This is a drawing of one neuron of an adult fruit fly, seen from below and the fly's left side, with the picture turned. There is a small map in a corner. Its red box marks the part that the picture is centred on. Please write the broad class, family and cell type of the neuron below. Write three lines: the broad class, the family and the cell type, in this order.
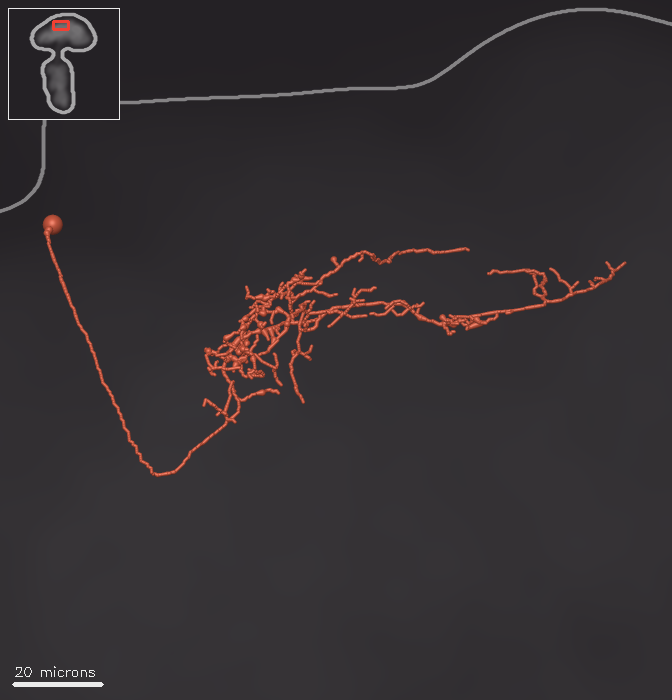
central-brain intrinsic neuron
hemilineage LALa1_anterior
CB3065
